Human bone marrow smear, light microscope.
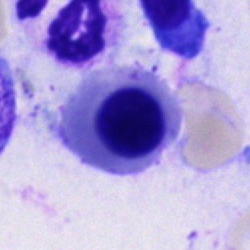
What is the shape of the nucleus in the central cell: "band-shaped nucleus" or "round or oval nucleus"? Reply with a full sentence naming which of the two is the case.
The nucleus takes the form of one compact round or oval mass.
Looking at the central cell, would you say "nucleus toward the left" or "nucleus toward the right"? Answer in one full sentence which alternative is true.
To the left of the nucleus lies the bulk of the cytoplasm.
